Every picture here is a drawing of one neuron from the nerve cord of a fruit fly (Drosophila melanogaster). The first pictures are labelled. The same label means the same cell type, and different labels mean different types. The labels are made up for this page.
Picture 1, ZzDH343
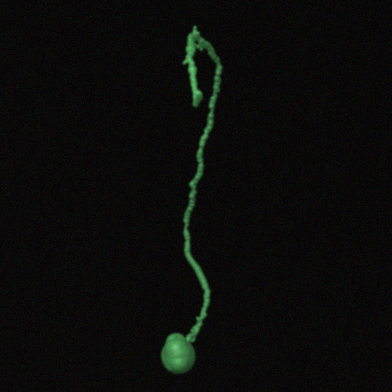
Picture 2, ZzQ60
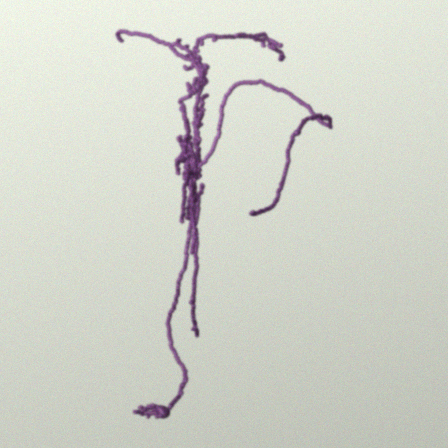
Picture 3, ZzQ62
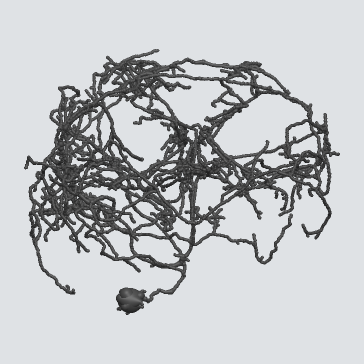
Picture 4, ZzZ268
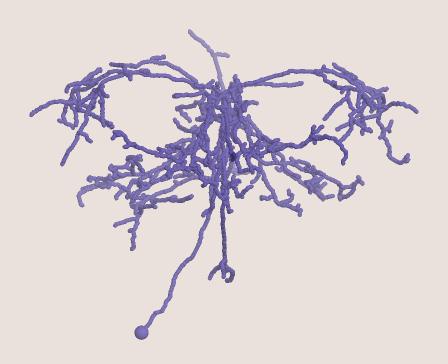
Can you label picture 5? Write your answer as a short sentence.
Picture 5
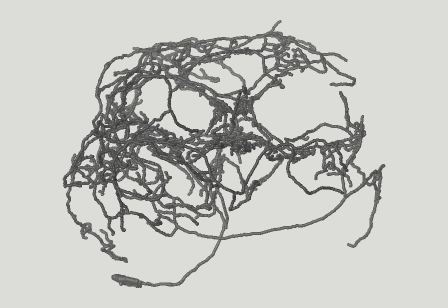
It belongs to ZzQ62.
